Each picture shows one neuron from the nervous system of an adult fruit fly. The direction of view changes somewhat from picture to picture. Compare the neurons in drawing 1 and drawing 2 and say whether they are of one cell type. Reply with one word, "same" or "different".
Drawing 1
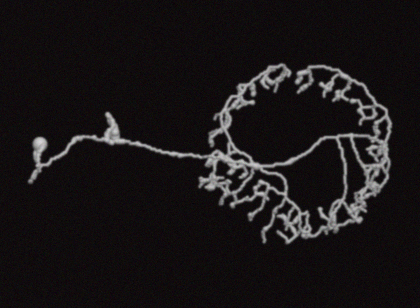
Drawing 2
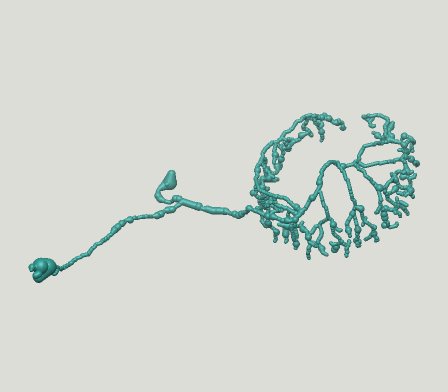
same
